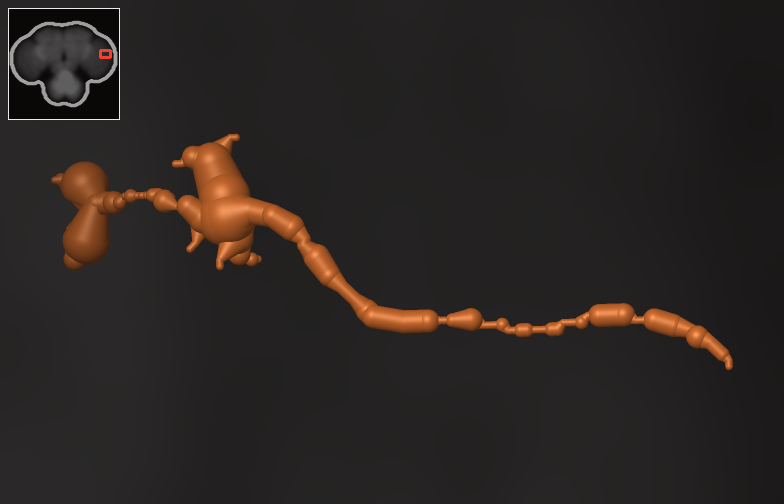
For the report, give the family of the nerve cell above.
L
